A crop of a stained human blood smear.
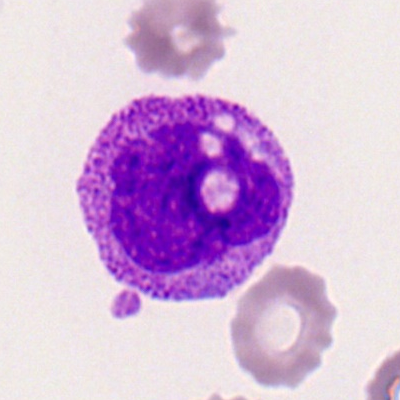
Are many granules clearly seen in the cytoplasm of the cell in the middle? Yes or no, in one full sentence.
Yes, the cytoplasm of the cell is rich in visible granules.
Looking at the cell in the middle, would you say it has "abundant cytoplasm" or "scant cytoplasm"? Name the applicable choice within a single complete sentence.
In this cell, the cytoplasm is scant.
